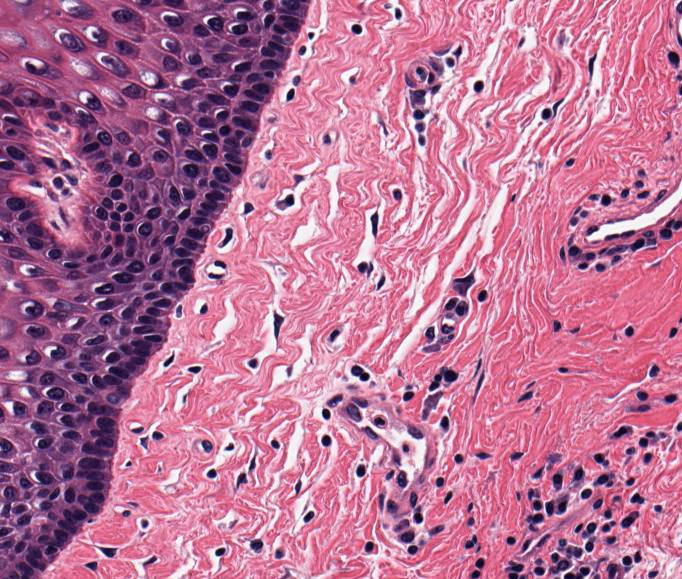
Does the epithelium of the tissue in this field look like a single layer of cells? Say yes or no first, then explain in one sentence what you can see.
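No. Stratified squamous epithelium fills the left part of the field and fibrous stroma fills the right part.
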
